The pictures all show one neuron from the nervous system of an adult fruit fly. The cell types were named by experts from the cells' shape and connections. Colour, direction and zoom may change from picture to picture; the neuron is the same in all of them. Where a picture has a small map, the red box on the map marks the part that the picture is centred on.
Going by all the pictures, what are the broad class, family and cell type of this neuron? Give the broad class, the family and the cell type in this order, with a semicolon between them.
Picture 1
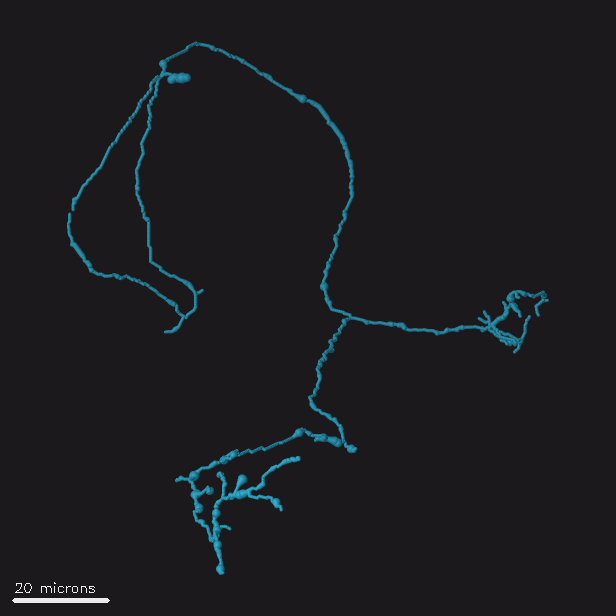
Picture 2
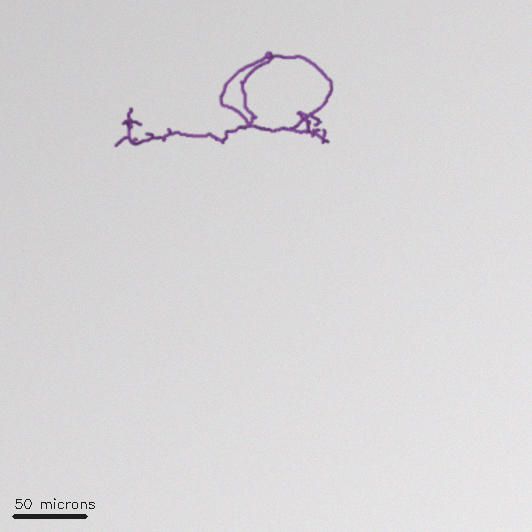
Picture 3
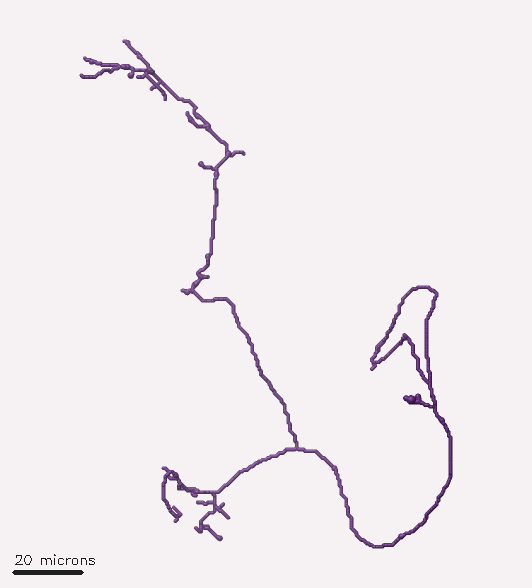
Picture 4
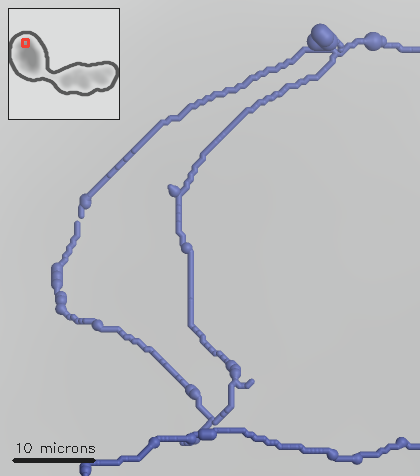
central-brain intrinsic neuron; hemilineage SLPad1_posterior; SMP214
